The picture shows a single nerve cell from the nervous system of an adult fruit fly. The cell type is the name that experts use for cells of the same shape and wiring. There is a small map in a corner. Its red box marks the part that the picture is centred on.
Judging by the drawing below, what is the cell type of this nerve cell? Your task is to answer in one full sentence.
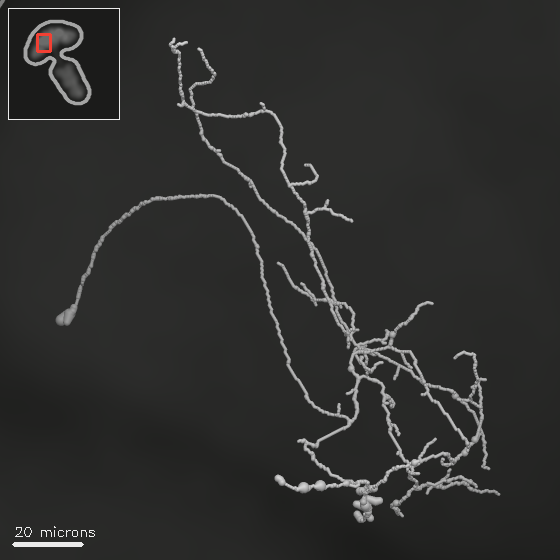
As for cell type, this nerve cell is WED023.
